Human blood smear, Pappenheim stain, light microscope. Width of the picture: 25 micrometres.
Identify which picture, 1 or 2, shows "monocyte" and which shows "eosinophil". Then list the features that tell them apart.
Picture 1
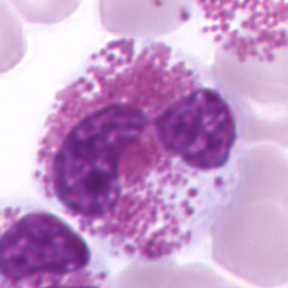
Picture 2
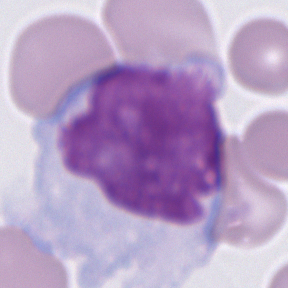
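Picture 1 shows an eosinophil, and picture 2 shows a monocyte. On the nucleus, picture 1 has two separate lobes, the left larger than the right, with dark purple, coarsely clumped chromatin, while picture 2 has purple, patchy chromatin with scattered paler spots between denser areas and a nucleus about 15 micrometres across.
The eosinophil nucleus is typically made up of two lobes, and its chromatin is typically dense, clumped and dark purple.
As for granules, the cytoplasm in picture 1 is packed with many coarse, round, reddish-pink granules, whereas picture 2 shows no coarse granules.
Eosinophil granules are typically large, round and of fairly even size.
The cytoplasm of picture 2 is abundant and pale greyish-blue, staining a deeper blue along its outer margin than in its inner part.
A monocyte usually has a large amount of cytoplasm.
Finally, the outline of picture 1 is ragged, with granules scattered beyond its edge, and that of picture 2 is irregular rather than smoothly circular, with red cells touching its edge on several sides.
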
